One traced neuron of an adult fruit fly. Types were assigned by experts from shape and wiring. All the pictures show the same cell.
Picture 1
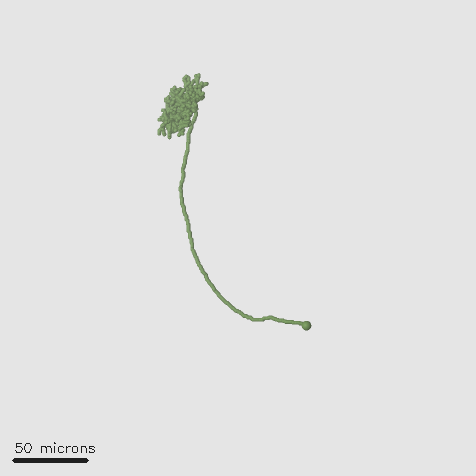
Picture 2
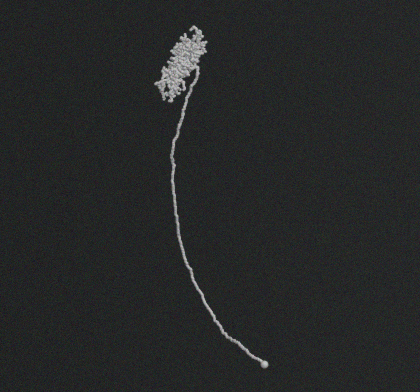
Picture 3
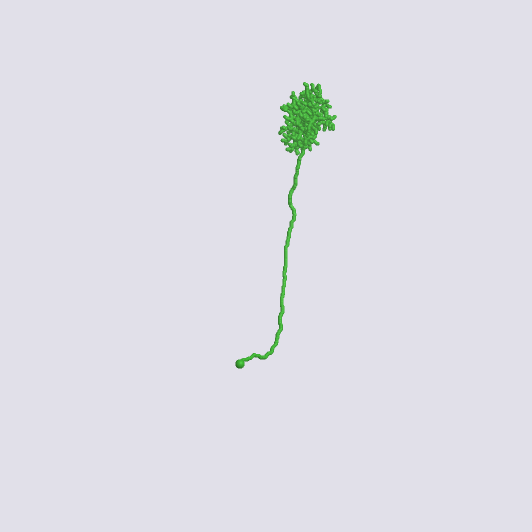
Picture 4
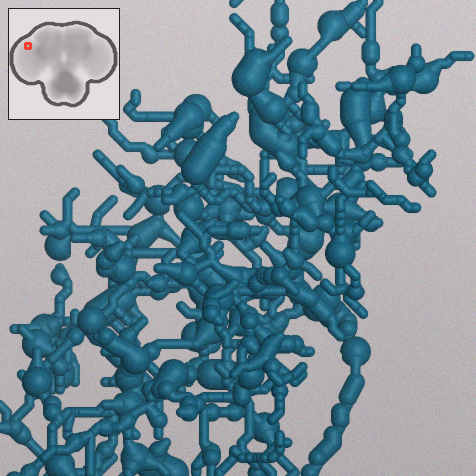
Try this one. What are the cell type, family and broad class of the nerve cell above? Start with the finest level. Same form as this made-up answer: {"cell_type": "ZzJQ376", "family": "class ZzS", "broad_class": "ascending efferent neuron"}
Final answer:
{"cell_type": "Pm1", "family": "Pm", "broad_class": "optic-lobe intrinsic neuron"}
